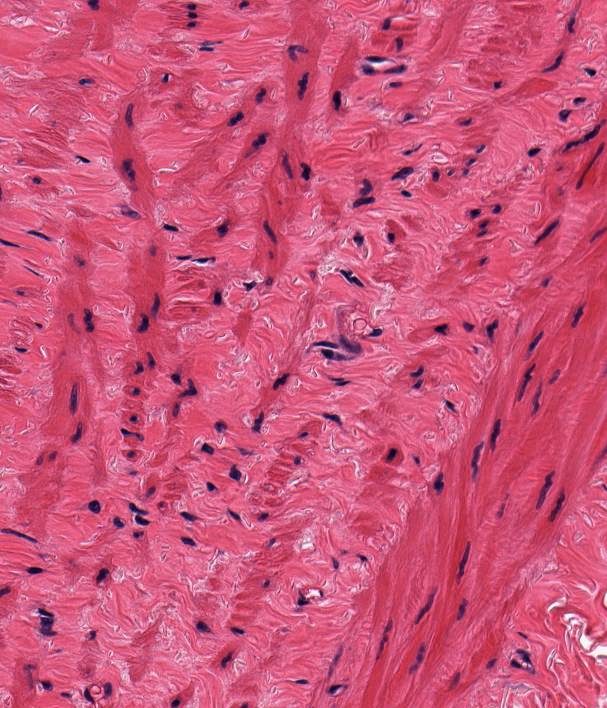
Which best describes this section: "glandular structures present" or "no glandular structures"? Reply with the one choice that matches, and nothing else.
No glandular structures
